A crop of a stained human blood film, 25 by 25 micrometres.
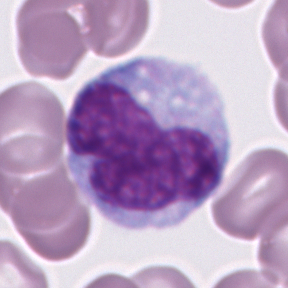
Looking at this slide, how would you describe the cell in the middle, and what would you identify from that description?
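Roughly round in outline, the cell has a slightly wavy edge. Its nucleus is folded, with an indentation along the upper edge. Several small clear vacuoles lie in the upper cytoplasm, and no coarse granules are present. It is a monocyte.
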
